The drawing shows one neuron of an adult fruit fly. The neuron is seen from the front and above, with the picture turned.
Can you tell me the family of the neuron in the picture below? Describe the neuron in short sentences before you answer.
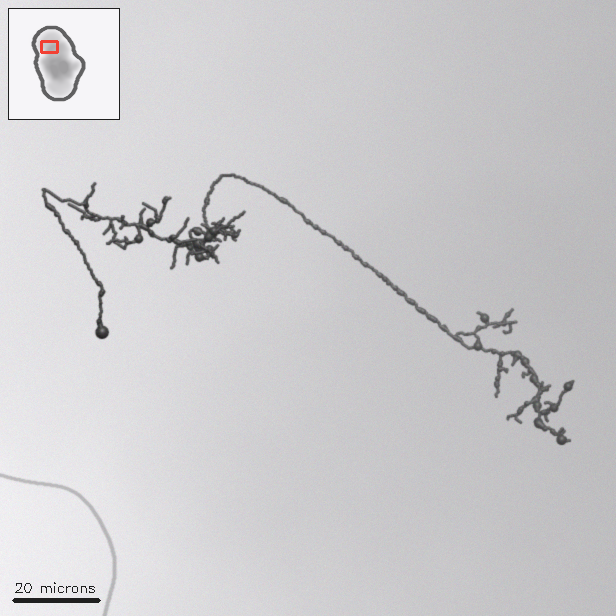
The cell body can be seen on the left of the picture. By the scale bar it is about 130 microns wide in this view. The picture shows dozens of branch ends. This is an optic-lobe intrinsic neuron. The family is TmY.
